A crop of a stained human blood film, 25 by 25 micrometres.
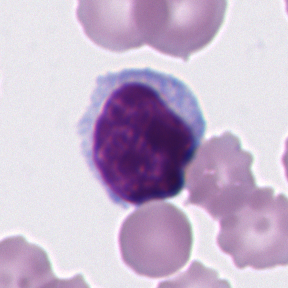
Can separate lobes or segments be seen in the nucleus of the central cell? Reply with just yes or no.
No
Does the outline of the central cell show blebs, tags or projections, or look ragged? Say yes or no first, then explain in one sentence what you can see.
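Yes. The left edge of the cytoplasm is ragged rather than smooth.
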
